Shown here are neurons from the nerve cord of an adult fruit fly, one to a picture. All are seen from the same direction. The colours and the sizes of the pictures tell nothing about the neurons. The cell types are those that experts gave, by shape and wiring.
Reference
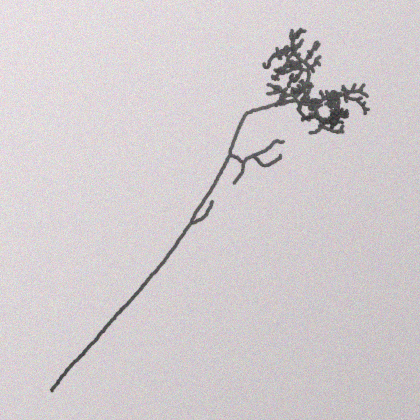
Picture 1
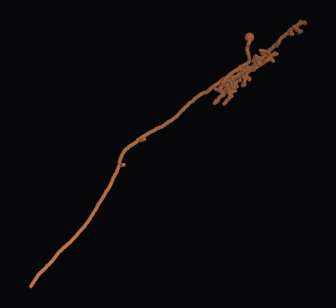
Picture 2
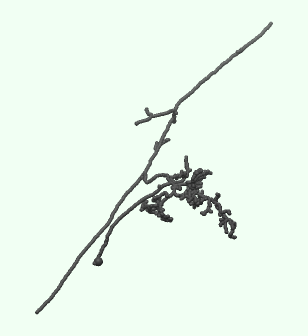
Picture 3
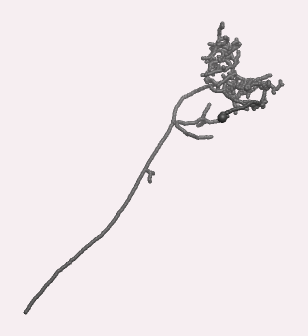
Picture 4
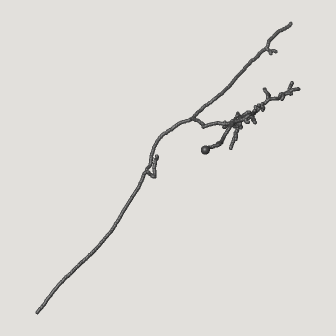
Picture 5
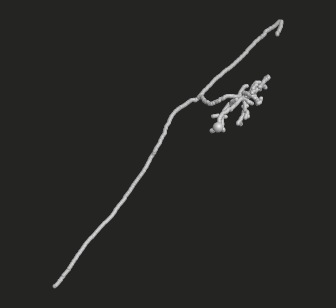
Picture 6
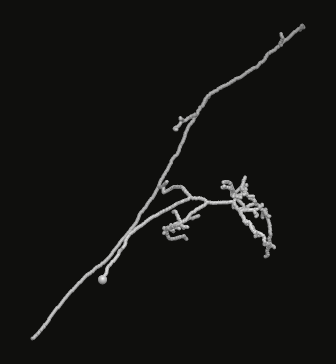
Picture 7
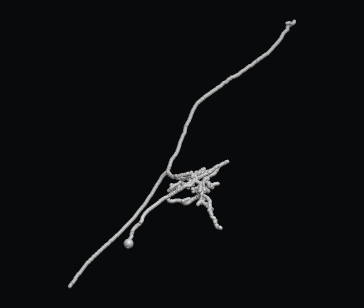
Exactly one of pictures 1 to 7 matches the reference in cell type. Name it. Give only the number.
3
